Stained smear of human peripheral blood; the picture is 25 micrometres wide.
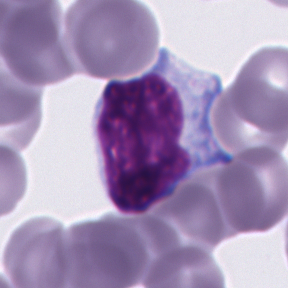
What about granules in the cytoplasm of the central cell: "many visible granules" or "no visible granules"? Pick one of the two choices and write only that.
No visible granules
